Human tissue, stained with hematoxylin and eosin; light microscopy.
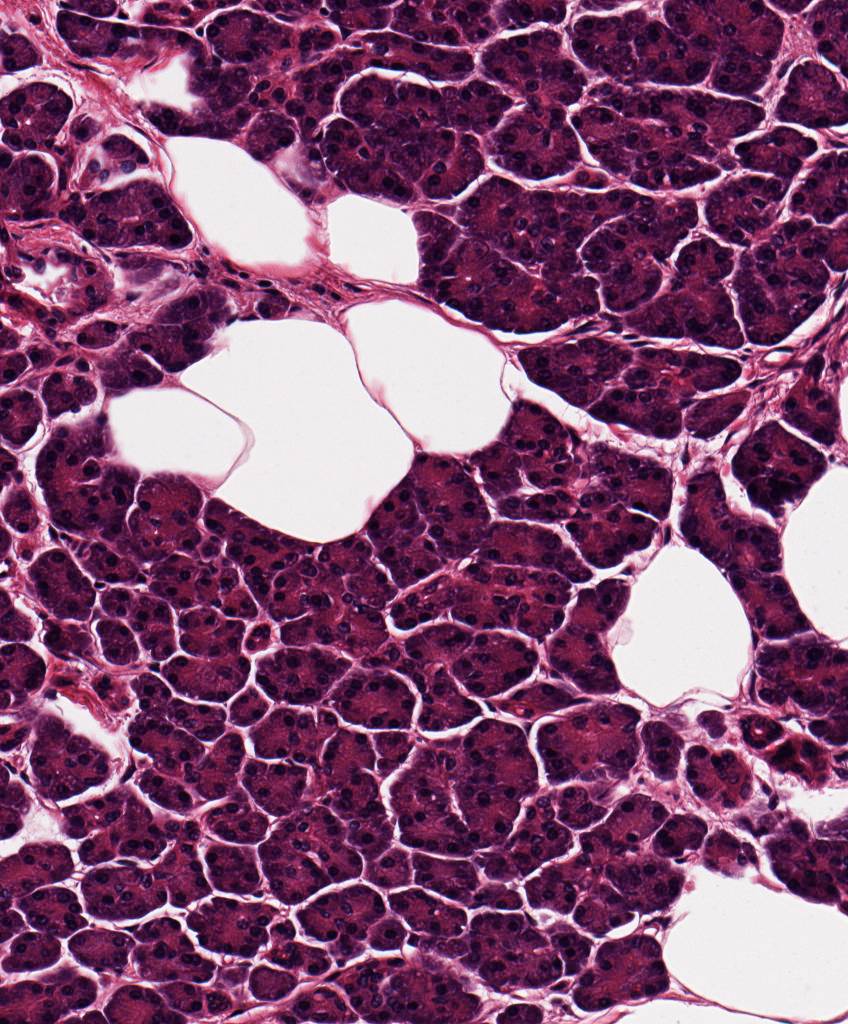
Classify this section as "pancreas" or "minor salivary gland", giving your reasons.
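Name first: pancreas. Next, the acini: closely packed, rounded, separated by thin pale clefts, their cells with cytoplasm deeply stained purple-red rather than pale and foamy.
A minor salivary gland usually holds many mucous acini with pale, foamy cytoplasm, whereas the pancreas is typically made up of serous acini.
Last, the nuclei are small, round and dark, and a band of pink fibrous connective tissue runs diagonally from the upper left toward the right side.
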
